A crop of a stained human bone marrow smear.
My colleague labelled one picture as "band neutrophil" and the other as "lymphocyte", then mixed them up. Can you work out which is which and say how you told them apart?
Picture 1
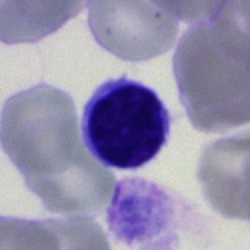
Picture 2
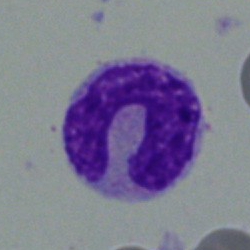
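Identification: lymphocyte in picture 1, band neutrophil in picture 2. Lymphocyte: outline round, smooth; chromatin very dark purple, densely condensed; no nucleoli. Cytoplasm only a very thin rim at the cell edge, with no granules.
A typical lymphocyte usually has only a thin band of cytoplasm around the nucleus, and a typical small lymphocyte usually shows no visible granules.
Band neutrophil: outline smooth, nearly round; nucleus horseshoe-shaped, with a deep narrow notch entering from the bottom of the cell.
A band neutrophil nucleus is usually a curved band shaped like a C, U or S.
Chromatin dark purple, clumped rather than fine and even; no nucleoli.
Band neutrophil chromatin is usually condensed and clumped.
Cytoplasm pale lilac-grey, mostly filling the notch and forming a thin rim; no vacuoles. Main contrast: a thin granule-free rim around densely condensed chromatin in the lymphocyte, against a horseshoe nucleus with lilac-grey cytoplasm in its notch in the band neutrophil.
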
